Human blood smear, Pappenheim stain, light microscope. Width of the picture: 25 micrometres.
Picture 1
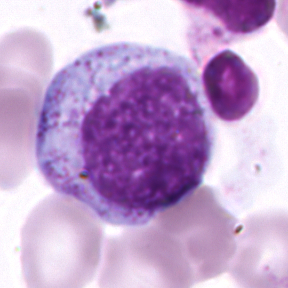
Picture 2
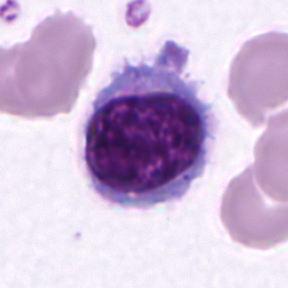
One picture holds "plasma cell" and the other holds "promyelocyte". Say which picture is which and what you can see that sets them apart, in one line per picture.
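Picture 1 is a promyelocyte. The cell outline is roughly round with a smooth edge.
Picture 2 is a plasma cell. The cell outline is ragged, with fine hair-like projections along its upper edge.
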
